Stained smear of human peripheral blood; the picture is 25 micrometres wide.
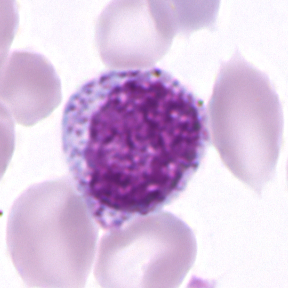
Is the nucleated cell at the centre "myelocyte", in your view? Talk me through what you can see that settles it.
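Taking the features in turn, the chromatin is coarse and clumped, with small paler gaps between dark purple masses.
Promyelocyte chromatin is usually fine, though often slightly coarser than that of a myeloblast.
Coarse, clumped chromatin therefore counts against promyelocyte. Small dark purple granules are scattered through the cytoplasm. The cell measures about 14 micrometres across, with a nucleus of about 12 by 10 micrometres that fills about 70% of the cell's area. The outline is rounded, with a slight bulge at the lower left, and red cells touch the cell at its top and bottom edges. The name fits: the cell is a myelocyte, and promyelocyte does not fit.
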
